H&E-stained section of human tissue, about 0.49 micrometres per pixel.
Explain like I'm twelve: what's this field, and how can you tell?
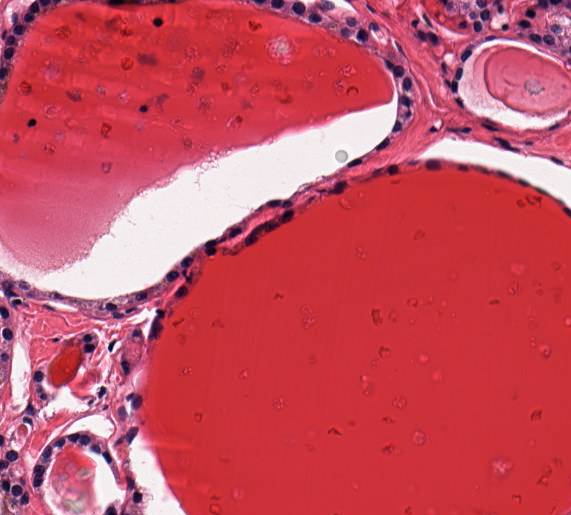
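Thyroid follicle: closed round follicles, varying size; very large one lower right, another large one upper left. Lower-right follicle filled with homogeneous, deeply eosinophilic colloid. Lining: one layer of flattened to low cuboidal cells, small dark nuclei.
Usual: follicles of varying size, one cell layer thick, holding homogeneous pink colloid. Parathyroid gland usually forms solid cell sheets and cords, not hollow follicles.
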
